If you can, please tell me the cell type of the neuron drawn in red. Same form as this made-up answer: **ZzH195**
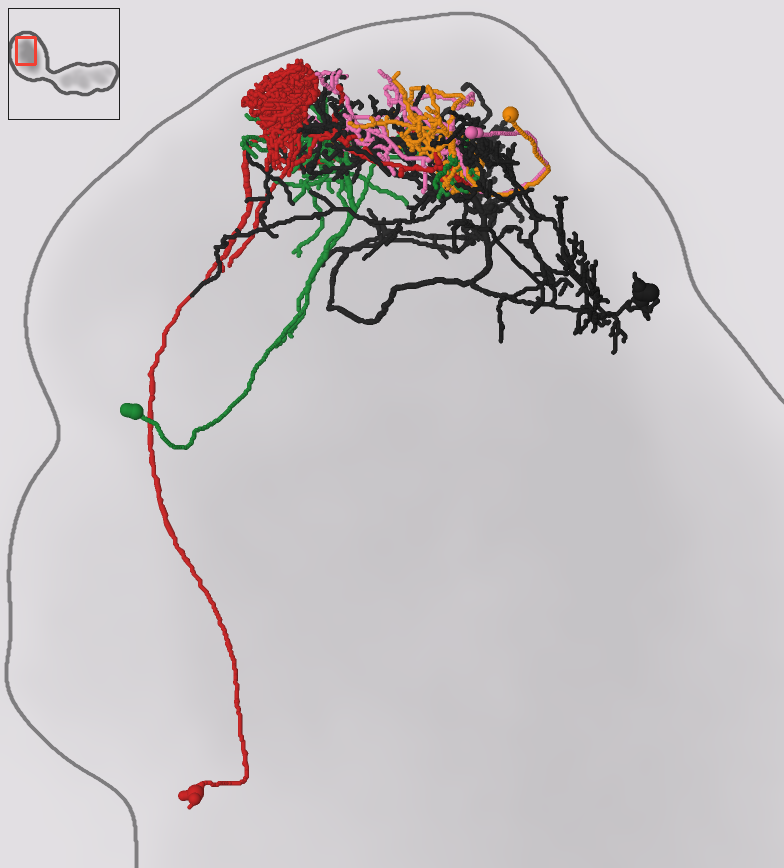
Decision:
**MBON14**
